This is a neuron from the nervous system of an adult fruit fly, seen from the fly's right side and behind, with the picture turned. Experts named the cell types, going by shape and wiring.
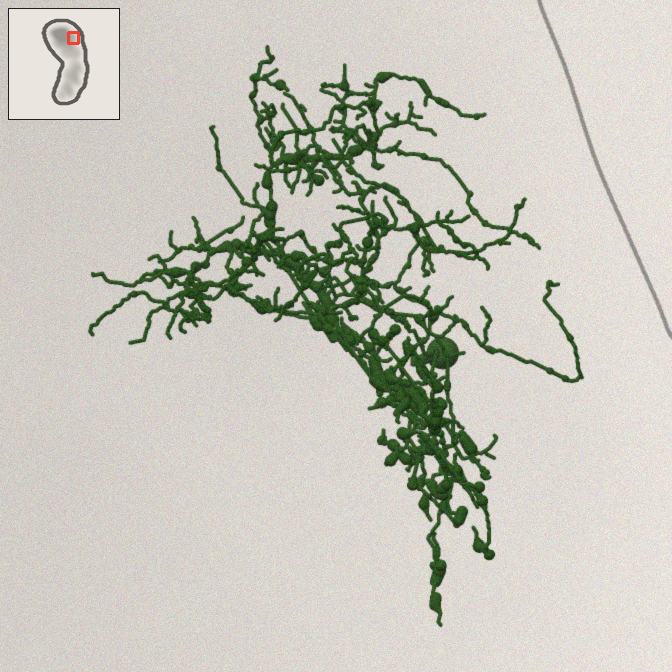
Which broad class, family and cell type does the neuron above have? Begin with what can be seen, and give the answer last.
In this view it is about as wide as it is tall. It is a central-brain intrinsic neuron. The family is hemilineage TRdl_b. The cell type is GNG237.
